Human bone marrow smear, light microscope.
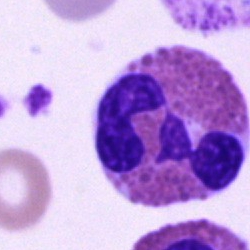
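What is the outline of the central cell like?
It is round and smooth.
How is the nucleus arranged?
It is divided into separate lobes joined by narrow strands, with dense, dark purple chromatin throughout the lobes.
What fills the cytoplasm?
Coarse, round, pinkish-red granules, packed closely.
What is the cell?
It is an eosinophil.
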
